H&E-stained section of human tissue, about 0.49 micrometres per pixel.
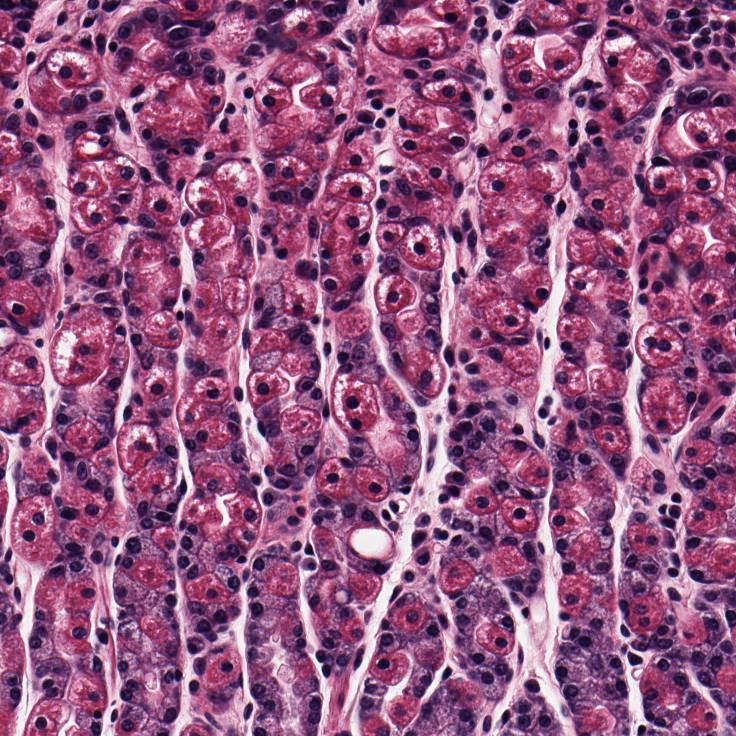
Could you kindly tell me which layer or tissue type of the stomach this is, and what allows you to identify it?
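Fundic glands fill this field. I see straight tubular glands running in parallel from top to bottom. Large, rounded, bright pink parietal cells with central round nuclei are numerous throughout, some with two nuclei. Smaller purplish granular cells mix in, more plentiful in the lower half.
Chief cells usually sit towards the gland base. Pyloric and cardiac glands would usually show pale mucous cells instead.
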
